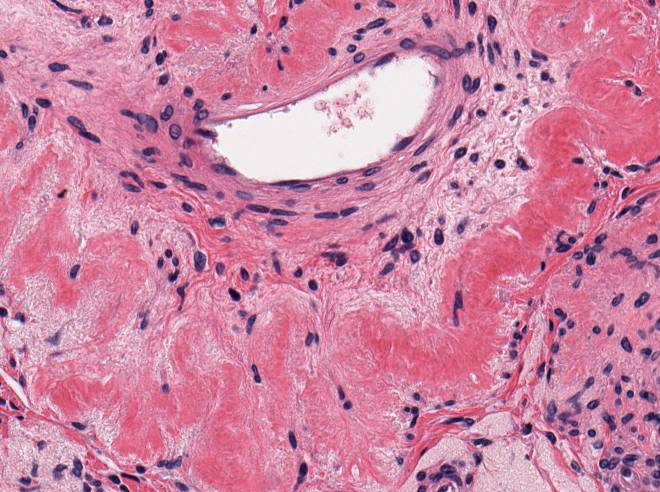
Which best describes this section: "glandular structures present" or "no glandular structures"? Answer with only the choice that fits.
No glandular structures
